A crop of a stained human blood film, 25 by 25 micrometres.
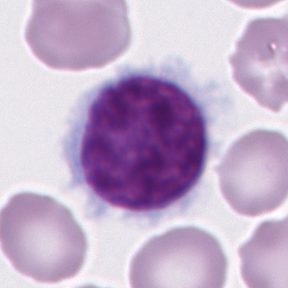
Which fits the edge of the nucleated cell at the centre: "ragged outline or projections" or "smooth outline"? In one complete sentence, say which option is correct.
Ragged or frayed parts, or projections, blebs or tags, break the cell's edge.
